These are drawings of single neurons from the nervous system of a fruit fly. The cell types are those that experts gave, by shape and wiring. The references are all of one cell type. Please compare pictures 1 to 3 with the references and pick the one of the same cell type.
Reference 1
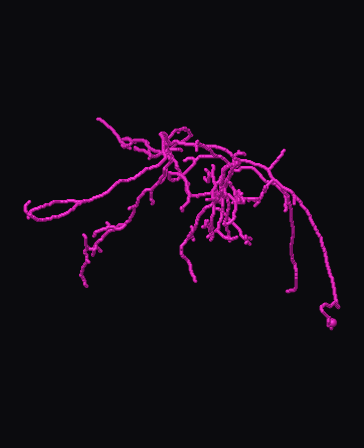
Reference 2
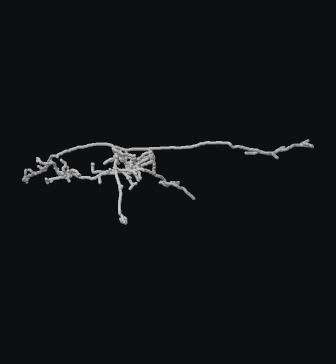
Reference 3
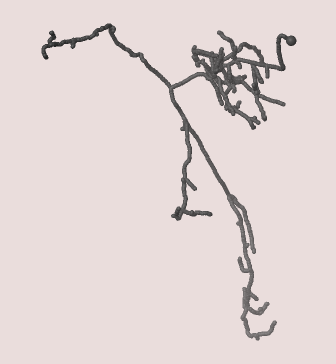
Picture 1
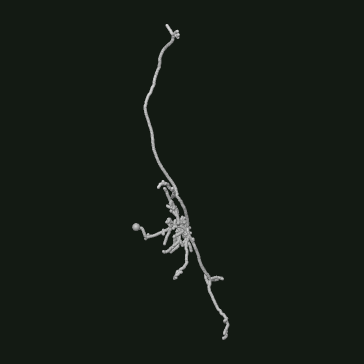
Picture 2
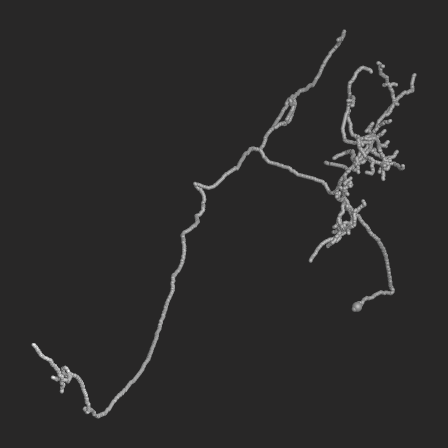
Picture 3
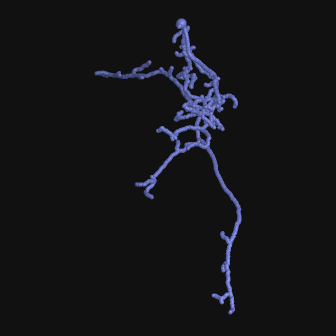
Picture 3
